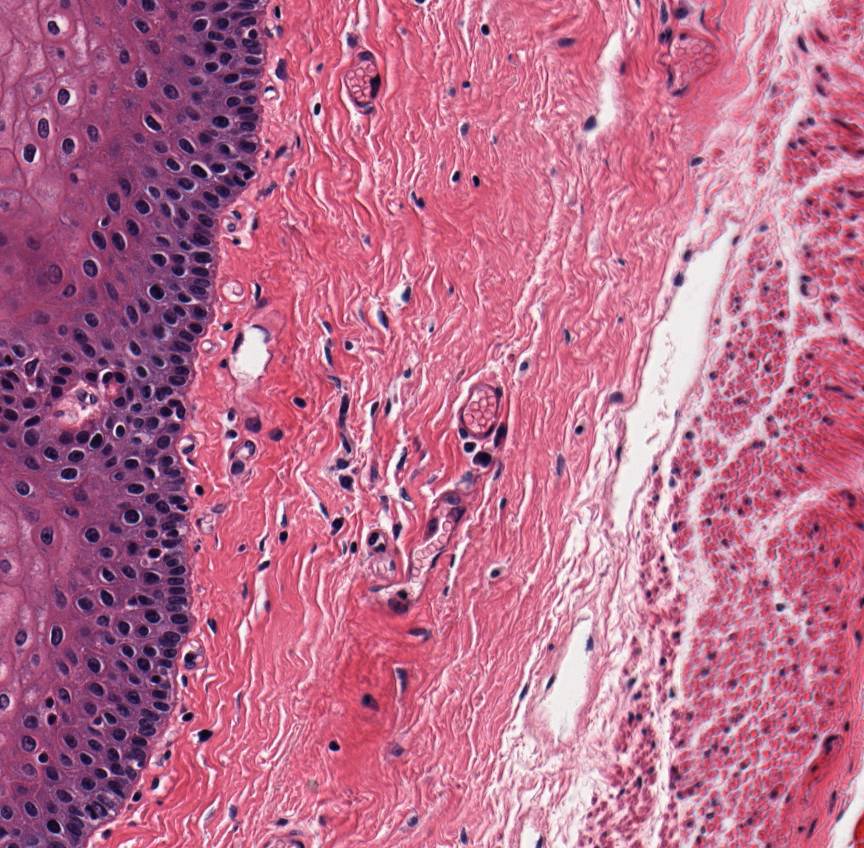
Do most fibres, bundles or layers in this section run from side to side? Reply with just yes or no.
No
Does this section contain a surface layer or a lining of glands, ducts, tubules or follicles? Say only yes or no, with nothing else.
Yes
